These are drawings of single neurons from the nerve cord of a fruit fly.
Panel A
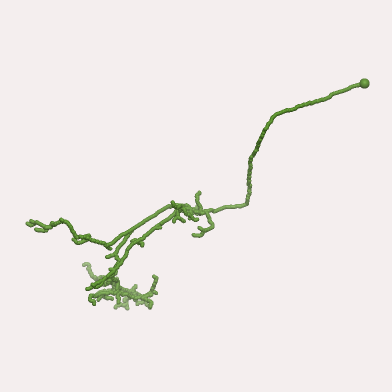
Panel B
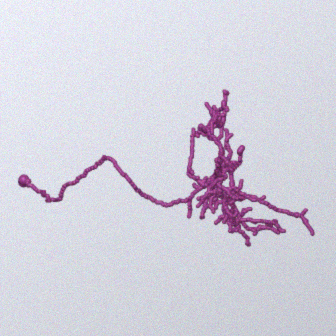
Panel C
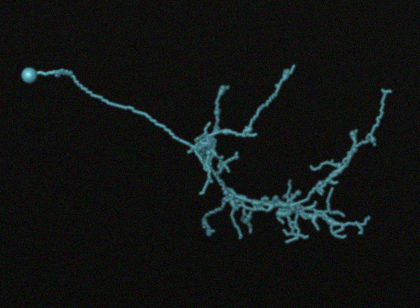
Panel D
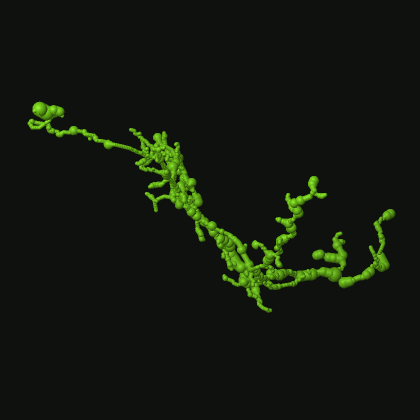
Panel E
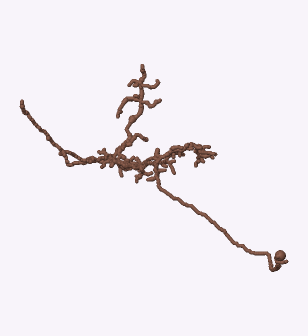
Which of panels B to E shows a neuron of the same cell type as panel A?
Panel C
